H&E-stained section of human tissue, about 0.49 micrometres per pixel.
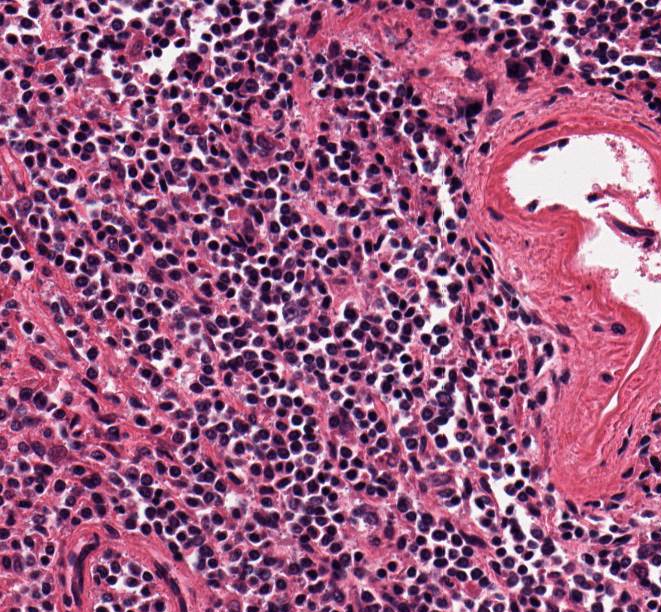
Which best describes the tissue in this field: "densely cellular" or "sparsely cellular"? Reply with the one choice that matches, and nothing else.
Densely cellular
